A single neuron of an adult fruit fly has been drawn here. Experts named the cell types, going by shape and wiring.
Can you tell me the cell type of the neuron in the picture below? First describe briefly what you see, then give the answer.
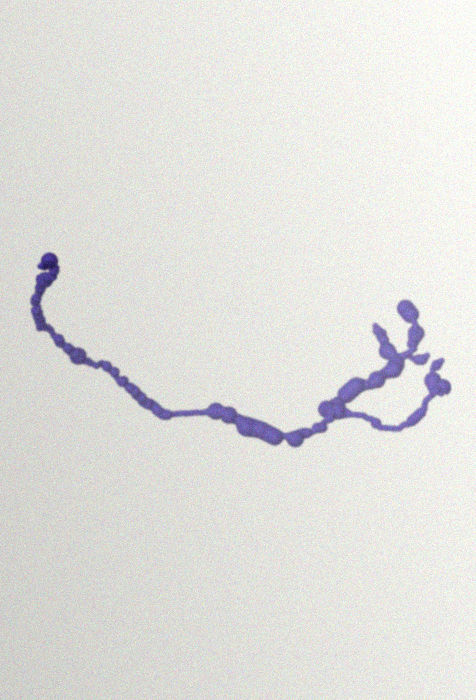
No cell body is drawn. It has a dozen or fewer branch ends. This is a sensory neuron entering the nerve cord. It is of cell type SNxx04.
